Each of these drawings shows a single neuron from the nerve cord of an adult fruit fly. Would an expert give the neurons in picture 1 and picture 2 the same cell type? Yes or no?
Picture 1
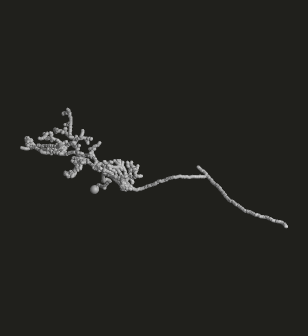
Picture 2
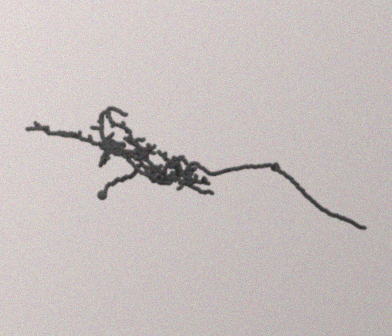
yes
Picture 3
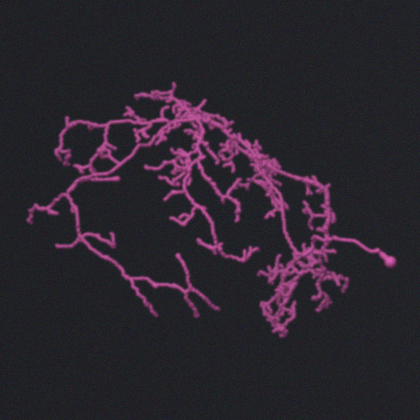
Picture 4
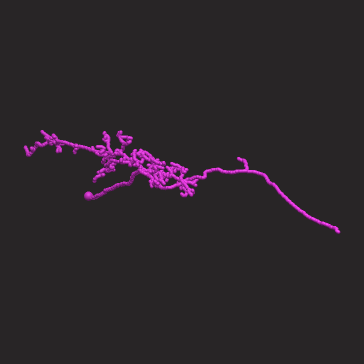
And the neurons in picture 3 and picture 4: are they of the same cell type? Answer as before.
no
